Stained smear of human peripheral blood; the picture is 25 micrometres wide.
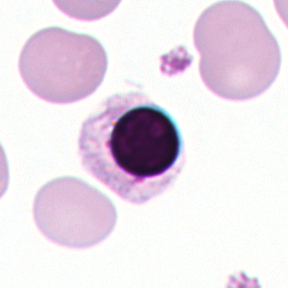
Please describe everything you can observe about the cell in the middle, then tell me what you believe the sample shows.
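Look first at the chromatin: very dense and dark purple, with little internal structure to make out. Around it, the rim of cytoplasm is widest on the left and lower-left side of the nucleus. That cytoplasm is pale pinkish-grey, dotted with fine, scattered pink-purple specks. This cell is a normoblast.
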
